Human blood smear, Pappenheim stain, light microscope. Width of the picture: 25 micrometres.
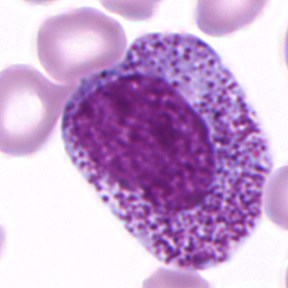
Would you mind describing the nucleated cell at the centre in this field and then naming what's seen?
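So here the nucleus sits off-centre, up toward the upper left of the cell. Its chromatin is finely granular, not clumped into coarse dark blocks. There's plenty of cytoplasm, most of it to the right of and below the nucleus, with numerous coarse purple-red granules scattered all through it. The whole cell comes to about 21 by 18 micrometres. That's a promyelocyte.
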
